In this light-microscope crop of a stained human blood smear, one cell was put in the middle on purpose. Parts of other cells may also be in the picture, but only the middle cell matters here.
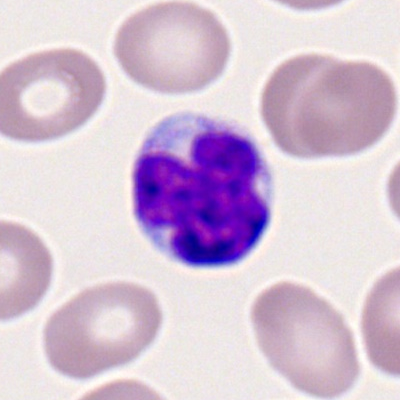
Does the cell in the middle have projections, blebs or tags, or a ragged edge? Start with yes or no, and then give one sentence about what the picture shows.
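No. The cell has a round, smooth outline.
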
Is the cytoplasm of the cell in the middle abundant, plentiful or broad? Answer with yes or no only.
No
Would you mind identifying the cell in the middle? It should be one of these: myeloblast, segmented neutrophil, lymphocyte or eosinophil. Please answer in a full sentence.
Of the cells in this crop, the central one is a lymphocyte.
